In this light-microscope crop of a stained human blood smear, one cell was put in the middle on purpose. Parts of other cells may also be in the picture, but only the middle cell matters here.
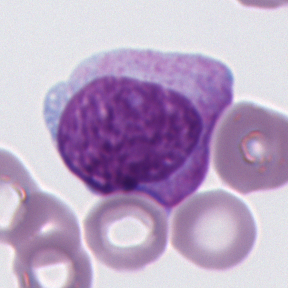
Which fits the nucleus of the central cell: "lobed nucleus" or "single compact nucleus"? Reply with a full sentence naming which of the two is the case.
This cell has an undivided, compact nucleus that is round, oval or kidney-shaped.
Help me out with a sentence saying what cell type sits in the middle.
Regarding the central cell, it is an atypical promyelocyte.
